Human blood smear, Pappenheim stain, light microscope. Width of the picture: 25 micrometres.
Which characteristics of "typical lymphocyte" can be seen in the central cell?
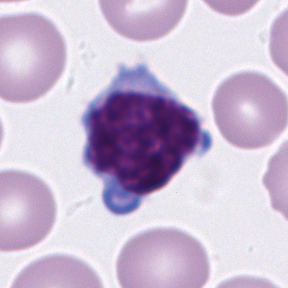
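Plenty here sits well with a typical lymphocyte. The nucleus fills about 70% of the cell's area.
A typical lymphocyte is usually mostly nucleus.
The cytoplasm is pale blue.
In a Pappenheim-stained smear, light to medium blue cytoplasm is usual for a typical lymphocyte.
What doesn't fit is the size: the cell comes to about 12 micrometres across.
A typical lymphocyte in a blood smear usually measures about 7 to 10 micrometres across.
The nucleus alone is about 10 micrometres. Otherwise, there's a single unlobed nucleus with dark purple, coarsely clumped chromatin, and a rounded bleb of pale blue cytoplasm protruding from the lower edge.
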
